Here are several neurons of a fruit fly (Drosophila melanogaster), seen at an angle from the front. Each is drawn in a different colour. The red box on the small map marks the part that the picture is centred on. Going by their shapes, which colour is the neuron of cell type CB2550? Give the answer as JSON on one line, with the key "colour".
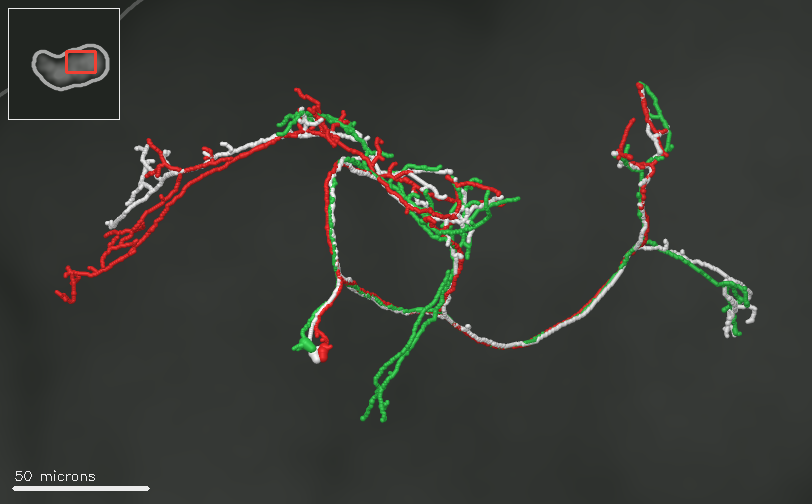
{"colour": "red"}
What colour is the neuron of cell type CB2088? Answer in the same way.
{"colour": "white"}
